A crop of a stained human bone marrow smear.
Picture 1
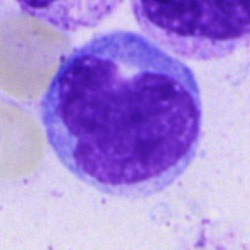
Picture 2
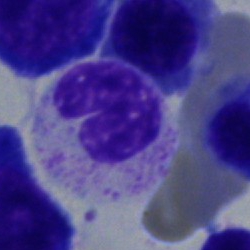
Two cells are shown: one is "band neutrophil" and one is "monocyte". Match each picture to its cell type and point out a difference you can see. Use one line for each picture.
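Picture 1 shows a monocyte: The nucleus fills most of the cell.
Picture 2 shows a band neutrophil: The cytoplasm is abundant and pale greyish in colour.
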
